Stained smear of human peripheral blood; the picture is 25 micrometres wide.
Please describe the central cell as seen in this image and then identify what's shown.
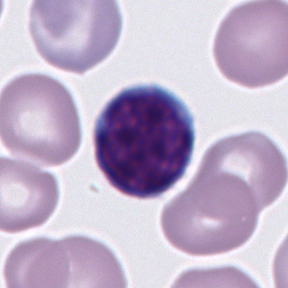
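A smooth outline, with no projections from its surface, bounds the central cell. Its nucleus shows no notch, fold or lobes. Small reddish dots are scattered over the cell, and no vacuoles are seen. It is a typical lymphocyte.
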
